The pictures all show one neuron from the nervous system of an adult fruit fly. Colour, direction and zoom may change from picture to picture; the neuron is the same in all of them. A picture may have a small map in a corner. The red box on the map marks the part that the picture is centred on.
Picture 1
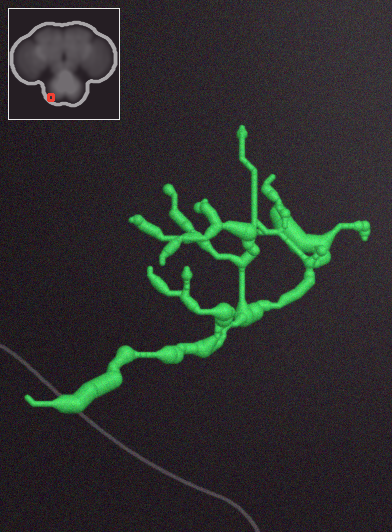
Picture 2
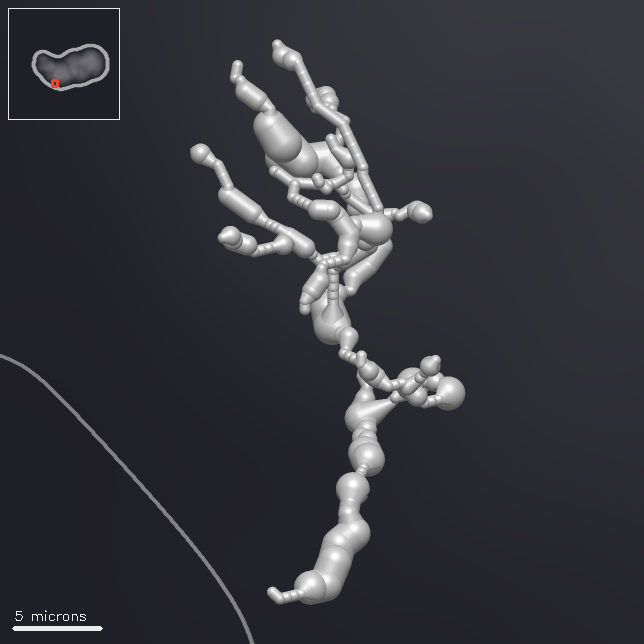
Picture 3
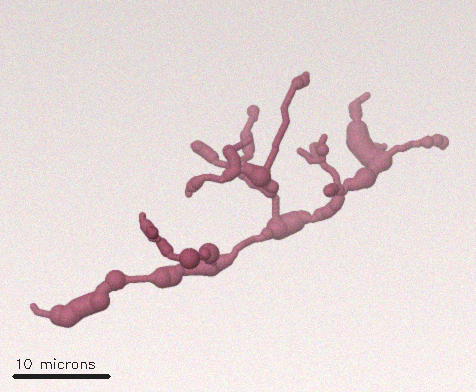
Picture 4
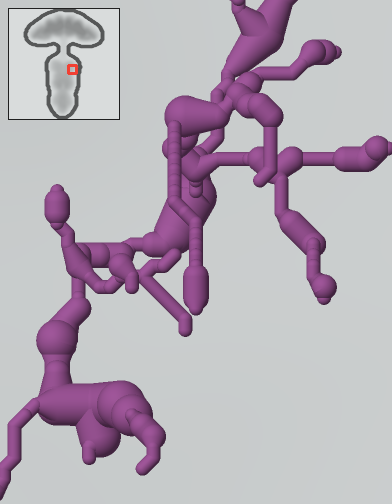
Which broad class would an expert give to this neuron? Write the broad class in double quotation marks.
"sensory neuron entering the nerve cord"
